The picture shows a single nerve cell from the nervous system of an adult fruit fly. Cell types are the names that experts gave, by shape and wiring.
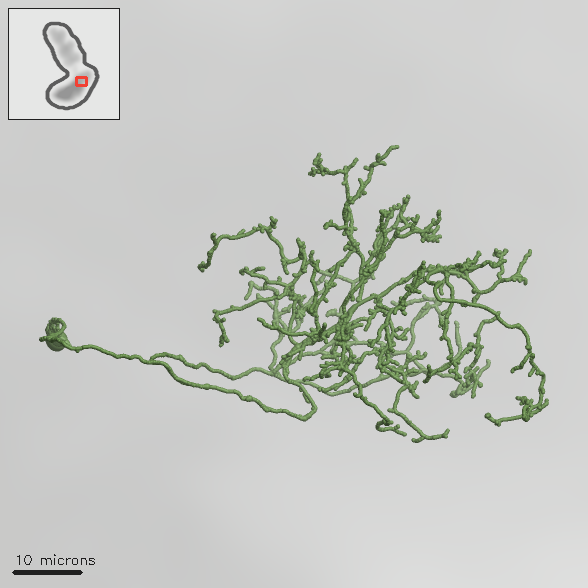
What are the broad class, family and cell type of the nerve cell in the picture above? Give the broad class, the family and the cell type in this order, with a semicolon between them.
optic-lobe intrinsic neuron; Li; Li13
